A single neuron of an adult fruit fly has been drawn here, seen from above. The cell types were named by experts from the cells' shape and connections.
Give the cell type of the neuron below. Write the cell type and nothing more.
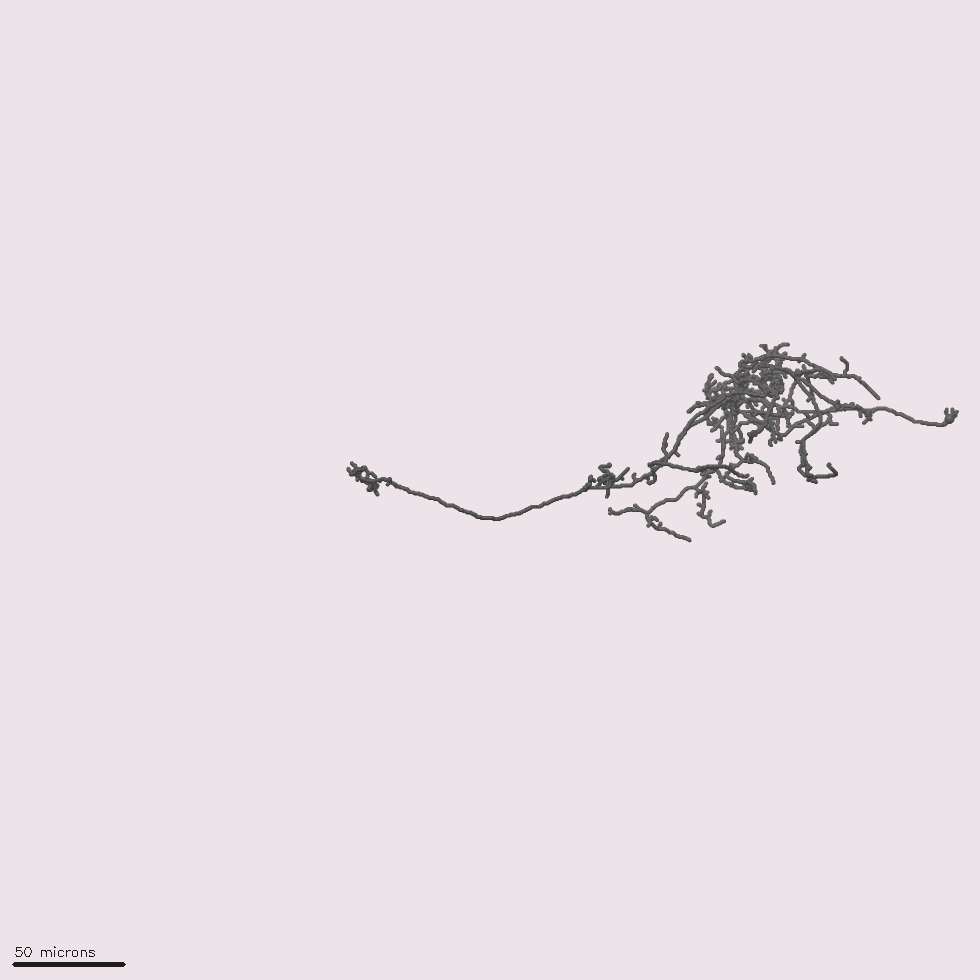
AVLP193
